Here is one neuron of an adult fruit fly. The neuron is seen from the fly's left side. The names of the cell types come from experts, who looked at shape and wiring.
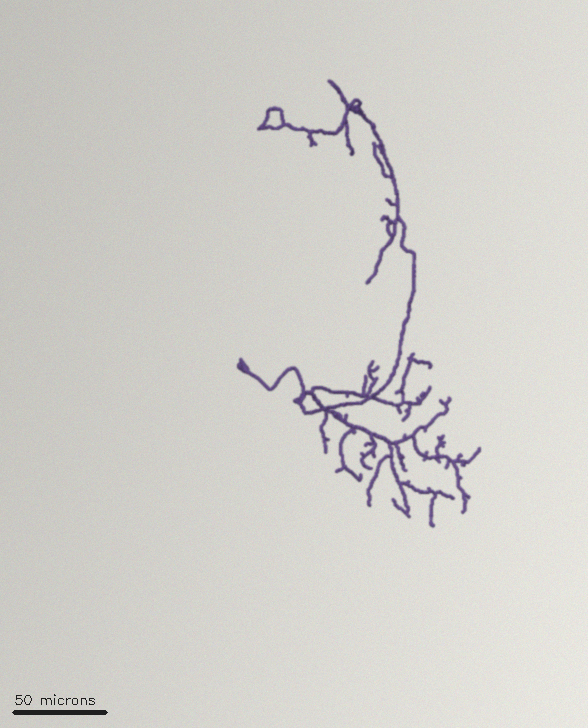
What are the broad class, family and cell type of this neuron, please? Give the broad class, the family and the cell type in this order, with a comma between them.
visual projection neuron, MeVP, MeVP34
